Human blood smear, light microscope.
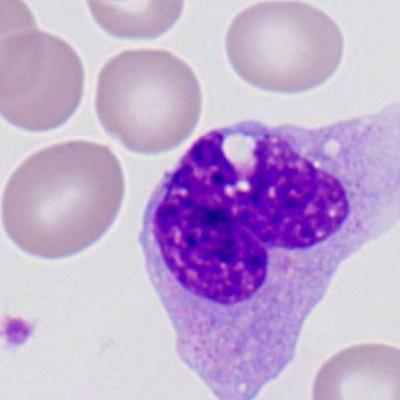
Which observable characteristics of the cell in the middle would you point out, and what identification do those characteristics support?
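Notice first that the outline is irregular and angular rather than round. The nucleus is deeply indented, which gives it a folded, lobed shape. The cytoplasm is pale greyish-lilac and holds fine, dust-like granules. This cell is a monocyte.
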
